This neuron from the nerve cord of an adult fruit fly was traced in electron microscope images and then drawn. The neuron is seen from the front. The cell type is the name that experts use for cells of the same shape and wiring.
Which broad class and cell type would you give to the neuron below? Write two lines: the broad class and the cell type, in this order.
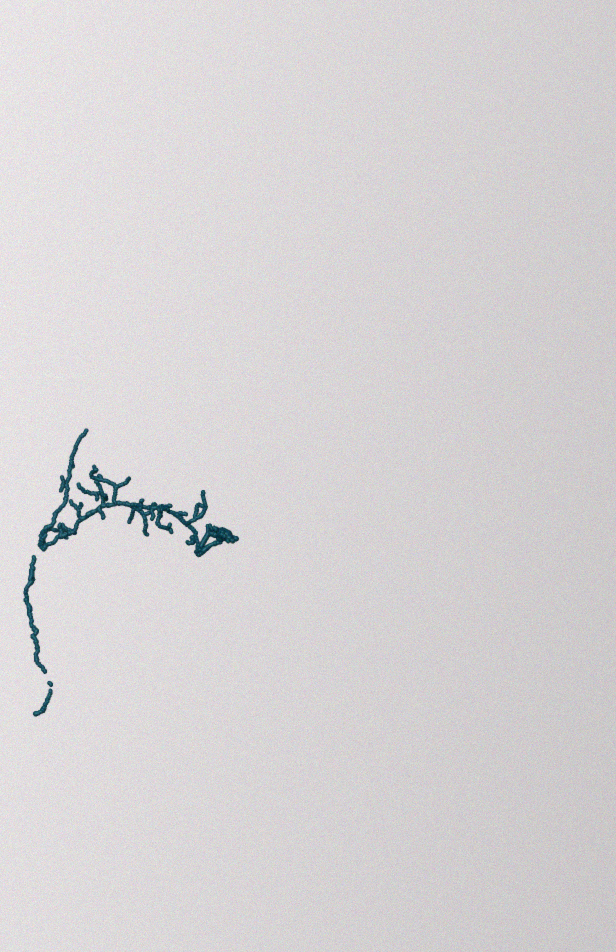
motor neuron of the nerve cord
Acc. tr flexor MN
